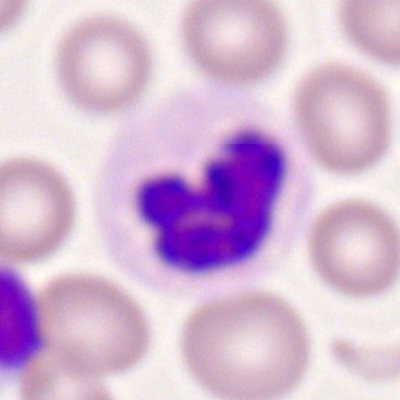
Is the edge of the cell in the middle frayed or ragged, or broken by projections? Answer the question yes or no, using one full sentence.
No, the cell's outline is smooth, without projections.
